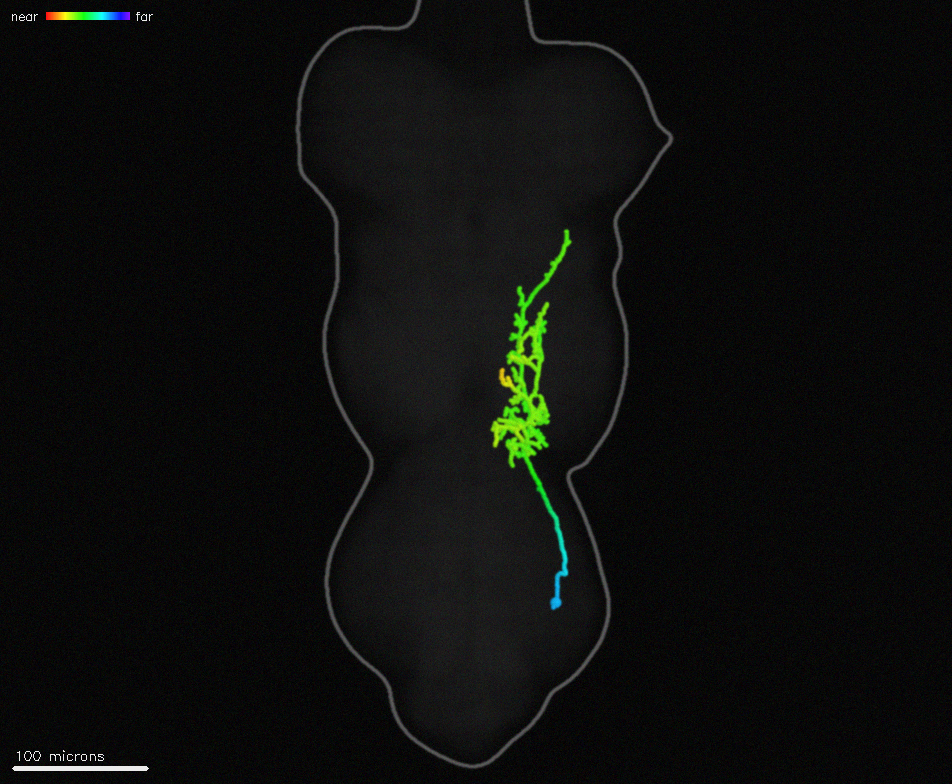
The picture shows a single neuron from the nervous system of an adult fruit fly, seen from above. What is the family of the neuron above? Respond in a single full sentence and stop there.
It is hemilineage 16B which is the family of the neuron.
